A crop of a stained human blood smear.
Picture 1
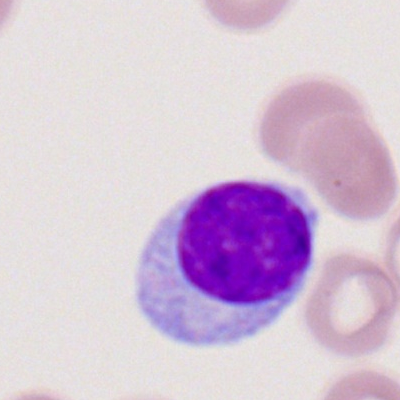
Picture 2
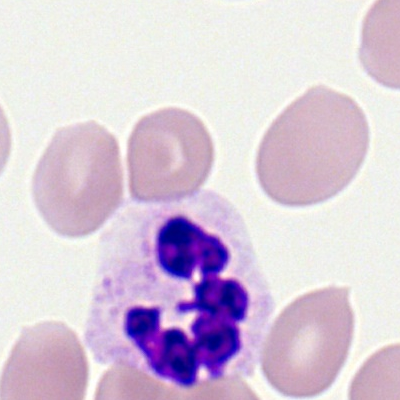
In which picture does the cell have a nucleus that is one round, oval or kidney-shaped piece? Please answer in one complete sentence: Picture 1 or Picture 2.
For the cell in Picture 1, the nucleus is one compact round, oval or kidney-shaped mass.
